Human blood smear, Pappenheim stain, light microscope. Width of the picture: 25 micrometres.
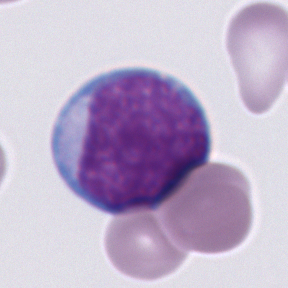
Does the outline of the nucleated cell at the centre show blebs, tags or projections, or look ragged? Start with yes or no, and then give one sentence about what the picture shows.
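No. The cell outline is round and smooth.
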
